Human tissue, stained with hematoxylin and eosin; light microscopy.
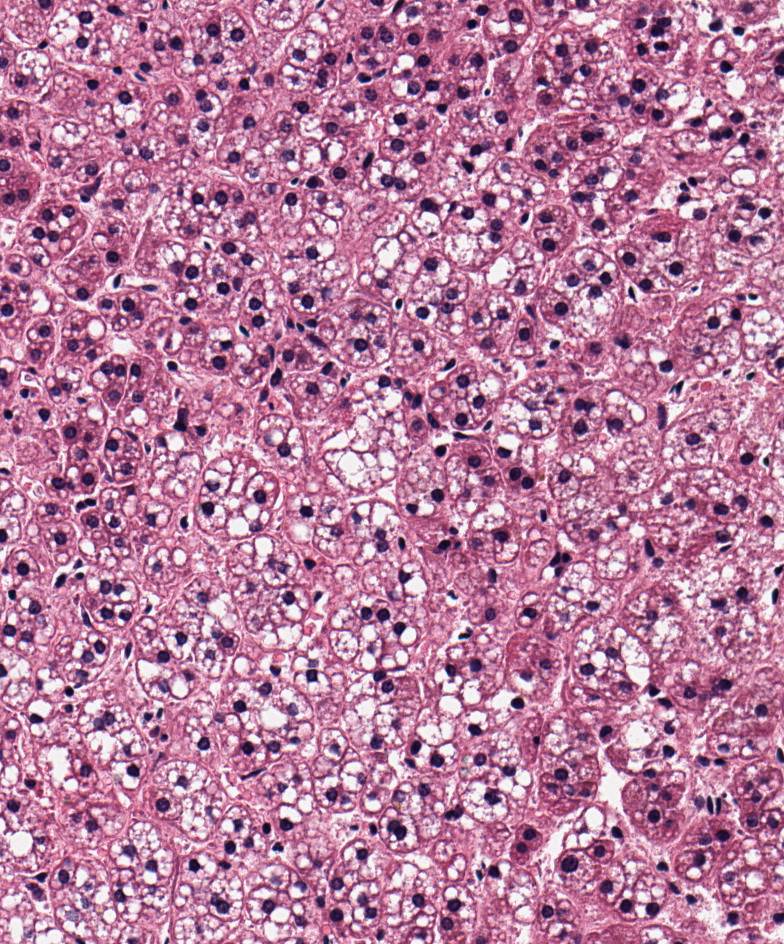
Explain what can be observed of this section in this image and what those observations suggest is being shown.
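Large polygonal cells fill the whole field in small nests and short cords; no other tissue type present. Most have abundant cytoplasm crowded with many small clear vacuoles, foamy and bubbly in appearance. Scattered cells, commoner toward the right and upper parts, have denser pink granular cytoplasm with few vacuoles. Nuclei: small, round, darkly stained, most near the cell centre. Tissue: adrenal gland.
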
